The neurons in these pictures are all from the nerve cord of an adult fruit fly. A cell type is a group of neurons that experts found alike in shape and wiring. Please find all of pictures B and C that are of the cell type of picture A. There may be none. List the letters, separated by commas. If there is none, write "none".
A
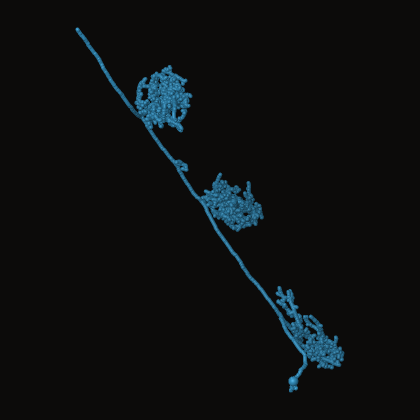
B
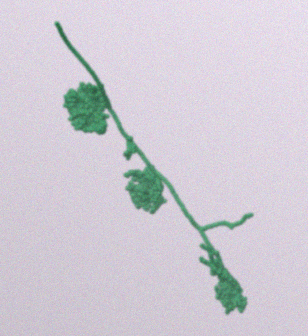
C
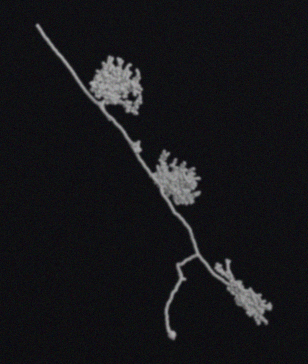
B, C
